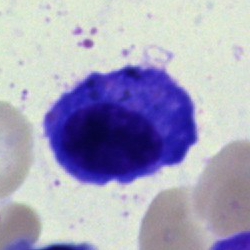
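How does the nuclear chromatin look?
Dark and dense, and you won't find a nucleolus in the nucleus.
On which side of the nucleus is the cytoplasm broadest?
The upper side, and notice there are no distinct granules in it.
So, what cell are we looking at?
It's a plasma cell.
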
